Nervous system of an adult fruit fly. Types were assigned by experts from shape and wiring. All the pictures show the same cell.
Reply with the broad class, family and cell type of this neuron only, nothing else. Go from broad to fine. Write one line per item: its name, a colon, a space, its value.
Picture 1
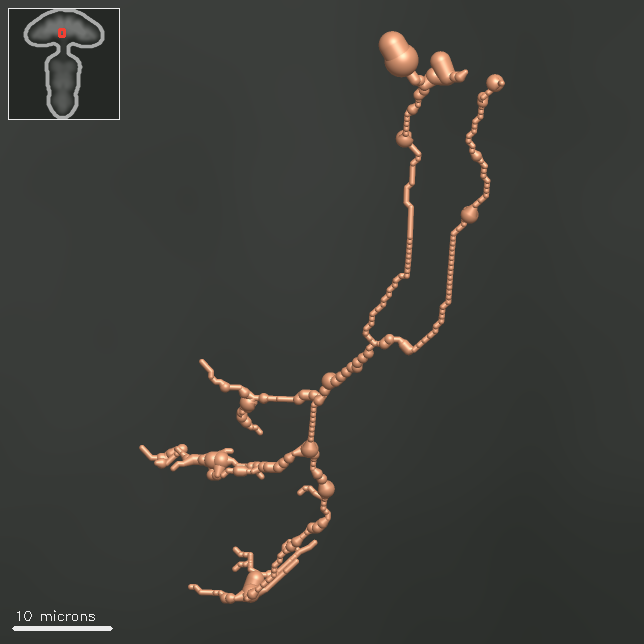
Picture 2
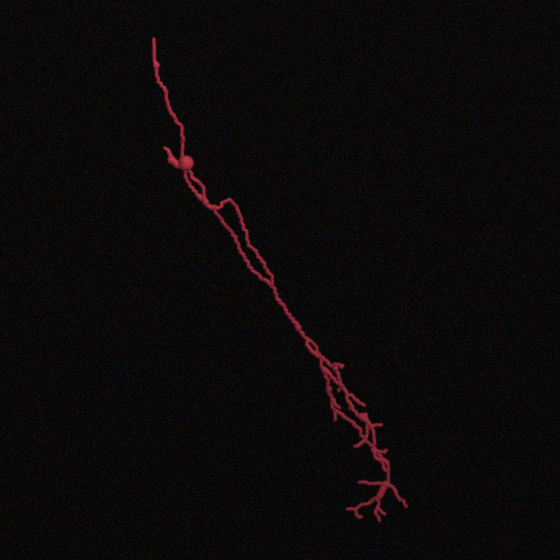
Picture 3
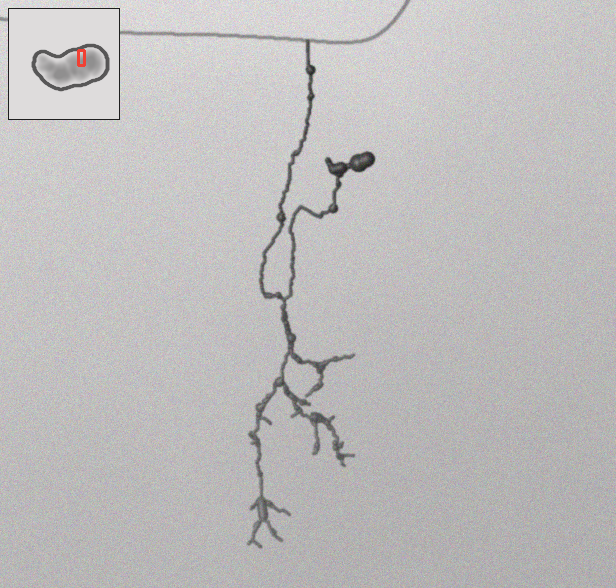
broad class: visual centrifugal neuron
family: OCC
cell type: OCC02b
